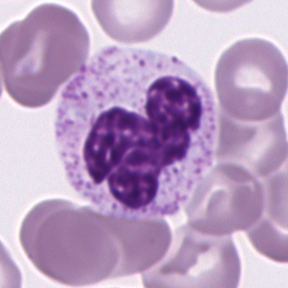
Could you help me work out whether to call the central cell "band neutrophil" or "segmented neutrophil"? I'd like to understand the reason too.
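This is a segmented neutrophil, not a band neutrophil. The outline of the cell is round, with a smooth edge. Its chromatin is dark purple and coarsely clumped, with small paler gaps. No nucleoli are visible in the nucleus, and the cytoplasm contains no vacuoles.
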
